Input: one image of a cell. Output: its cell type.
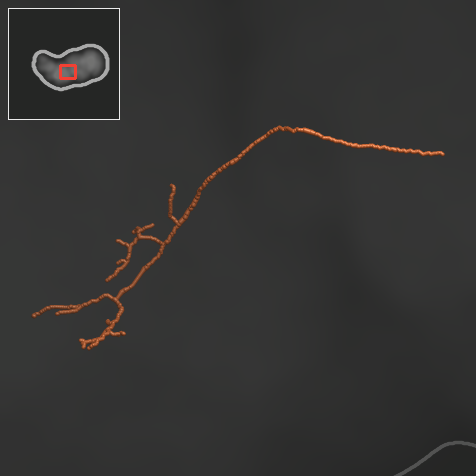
SNta11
